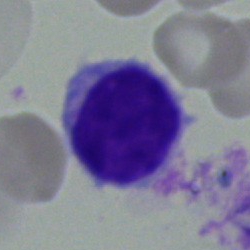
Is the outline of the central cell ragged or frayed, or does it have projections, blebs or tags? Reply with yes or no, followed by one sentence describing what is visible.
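Yes. A small pointed cytoplasmic tag sticks out from the right edge of the cell.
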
